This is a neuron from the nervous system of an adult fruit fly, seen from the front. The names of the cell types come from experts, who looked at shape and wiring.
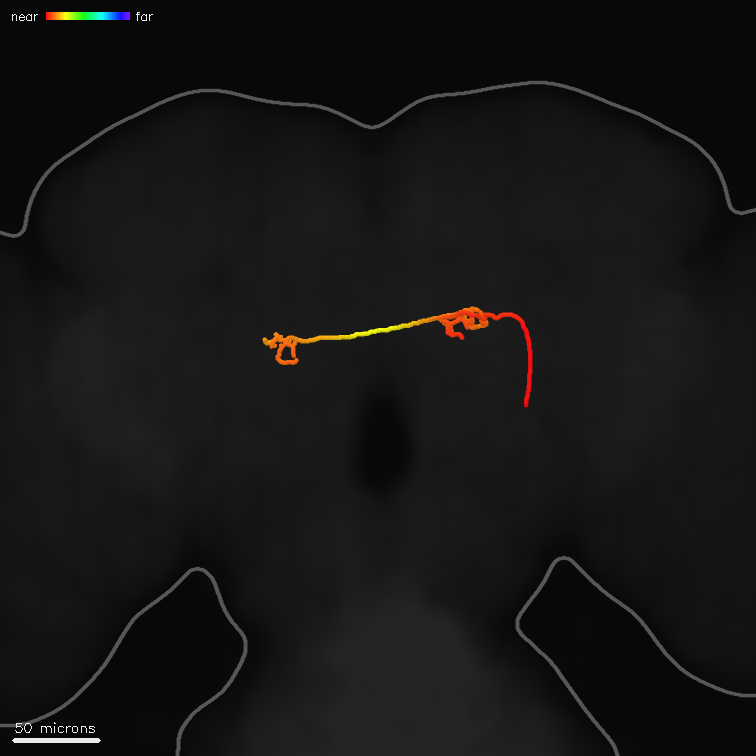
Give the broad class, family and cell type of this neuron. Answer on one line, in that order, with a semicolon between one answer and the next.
sensory neuron entering the brain; class olfactory; ORN_D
